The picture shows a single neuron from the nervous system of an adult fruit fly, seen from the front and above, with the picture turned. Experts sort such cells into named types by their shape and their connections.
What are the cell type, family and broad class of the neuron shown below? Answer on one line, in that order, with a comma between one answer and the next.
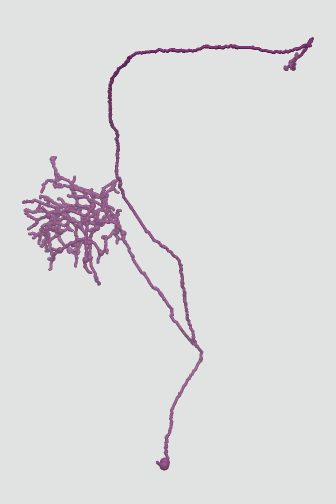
LC28, LC, visual projection neuron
